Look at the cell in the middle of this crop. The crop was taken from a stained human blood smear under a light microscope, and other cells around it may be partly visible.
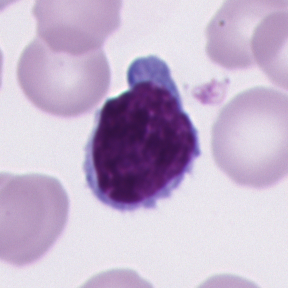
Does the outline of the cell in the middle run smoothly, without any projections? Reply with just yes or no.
No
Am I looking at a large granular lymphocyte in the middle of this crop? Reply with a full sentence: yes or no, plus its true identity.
No, the correct answer for the middle cell is a typical lymphocyte, not a large granular lymphocyte.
